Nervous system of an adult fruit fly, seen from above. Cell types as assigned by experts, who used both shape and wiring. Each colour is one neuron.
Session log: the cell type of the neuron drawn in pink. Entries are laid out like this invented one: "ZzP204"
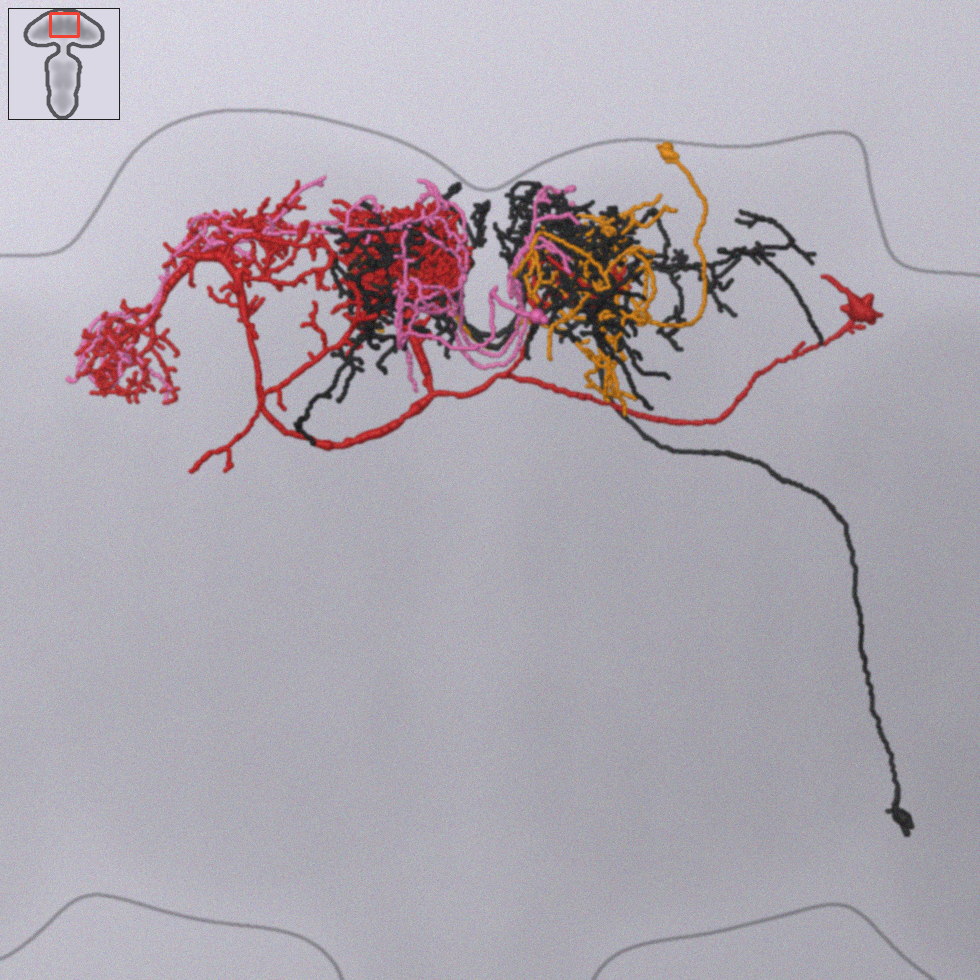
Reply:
"MBON25"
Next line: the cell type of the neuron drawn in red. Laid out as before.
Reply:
"MBON05"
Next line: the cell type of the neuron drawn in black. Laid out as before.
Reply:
"MBON29"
